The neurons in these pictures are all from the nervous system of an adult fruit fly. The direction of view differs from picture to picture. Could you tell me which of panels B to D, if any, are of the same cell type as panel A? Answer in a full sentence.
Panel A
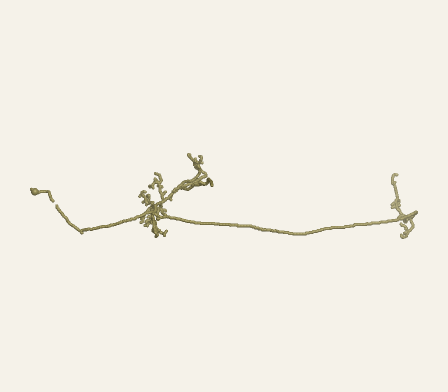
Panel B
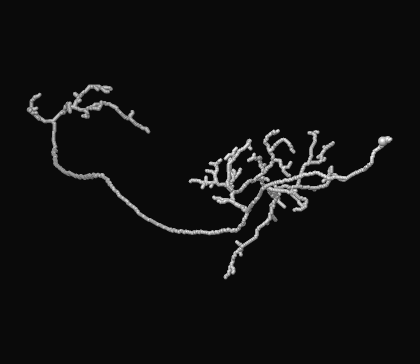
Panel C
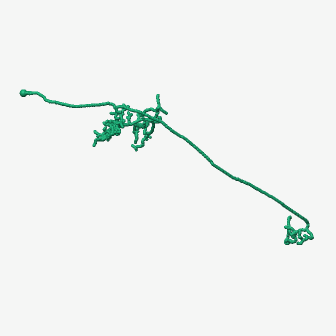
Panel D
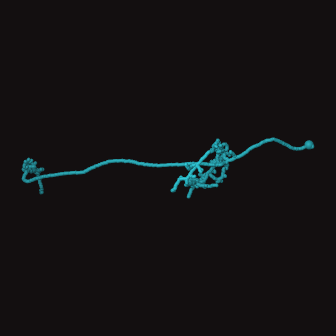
Panel B, panel C and panel D are of the same cell type.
